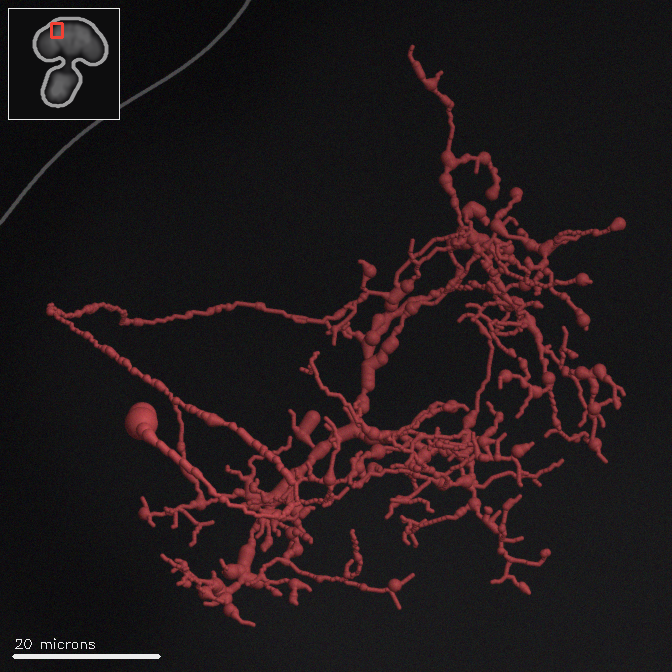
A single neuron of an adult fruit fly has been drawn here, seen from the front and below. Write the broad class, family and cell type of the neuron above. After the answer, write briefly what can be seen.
It is a central-brain intrinsic neuron. Its family is hemilineage SLPav2. The cell type is LHAV5e1. By the scale bar it is about 80 microns tall in this view. In this view it is about as wide as it is tall.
